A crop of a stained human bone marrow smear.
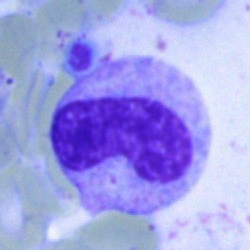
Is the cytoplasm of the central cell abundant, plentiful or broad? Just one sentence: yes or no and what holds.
Yes, there is a wide area of cytoplasm around the nucleus.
